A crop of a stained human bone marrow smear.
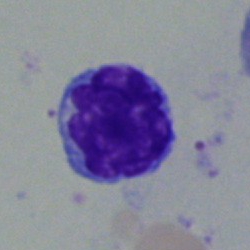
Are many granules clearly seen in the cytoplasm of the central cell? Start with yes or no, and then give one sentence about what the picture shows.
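No. No granules are visible in the cytoplasm.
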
